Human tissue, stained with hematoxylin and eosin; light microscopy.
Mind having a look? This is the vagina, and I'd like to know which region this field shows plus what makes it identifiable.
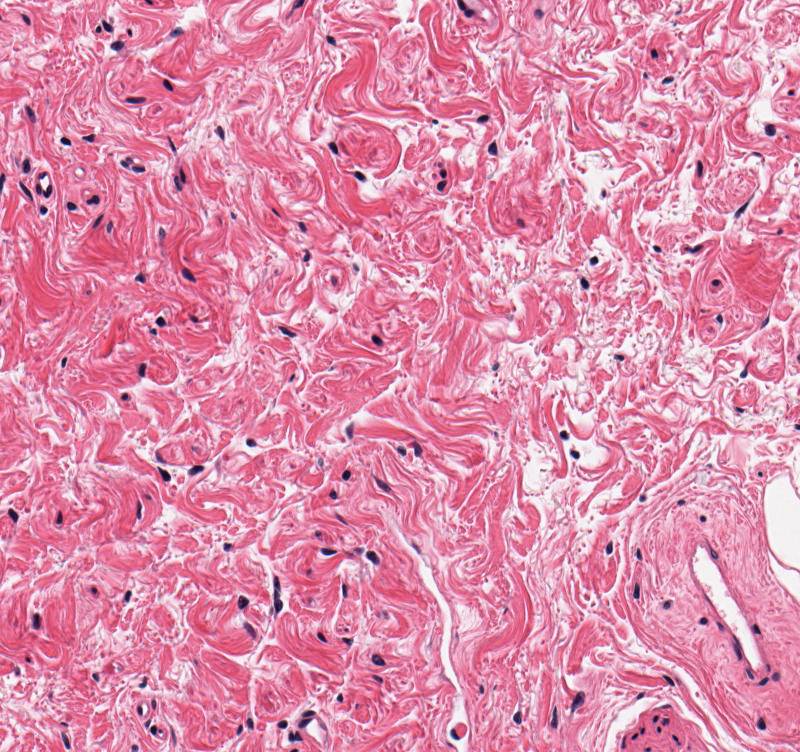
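That's dense connective tissue. Wavy pink collagen bundles fill the whole field, running in many different directions, with narrow clear clefts between them that open up more in the upper right. Fibroblast nuclei, small, dark and elongated, are only sparsely scattered between the bundles.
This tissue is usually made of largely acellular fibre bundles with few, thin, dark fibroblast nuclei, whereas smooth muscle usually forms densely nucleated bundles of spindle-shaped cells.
And there's no epithelium anywhere in the field.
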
